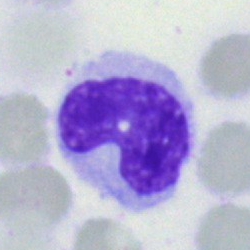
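Band neutrophil in the middle, with a roughly round outline and edges a touch uneven. Its nucleus is kidney-shaped, with a deep notch opening toward the bottom, and you won't find any nucleoli in it. A moderate amount of cytoplasm wraps around the nucleus and fills that notch.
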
